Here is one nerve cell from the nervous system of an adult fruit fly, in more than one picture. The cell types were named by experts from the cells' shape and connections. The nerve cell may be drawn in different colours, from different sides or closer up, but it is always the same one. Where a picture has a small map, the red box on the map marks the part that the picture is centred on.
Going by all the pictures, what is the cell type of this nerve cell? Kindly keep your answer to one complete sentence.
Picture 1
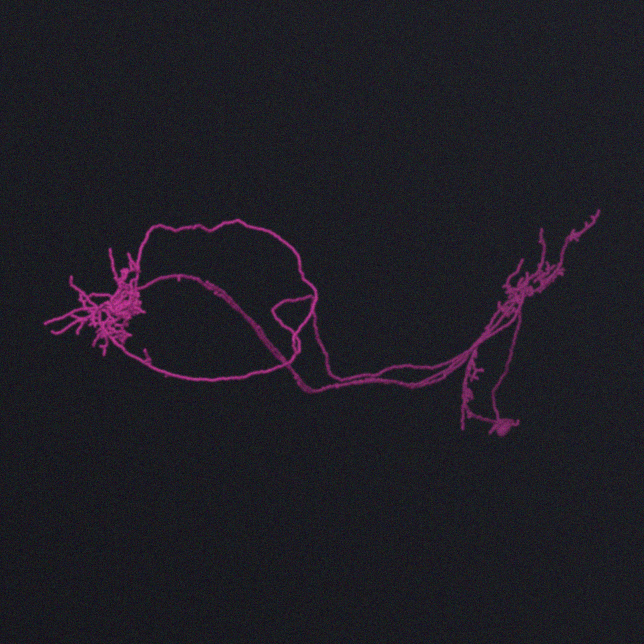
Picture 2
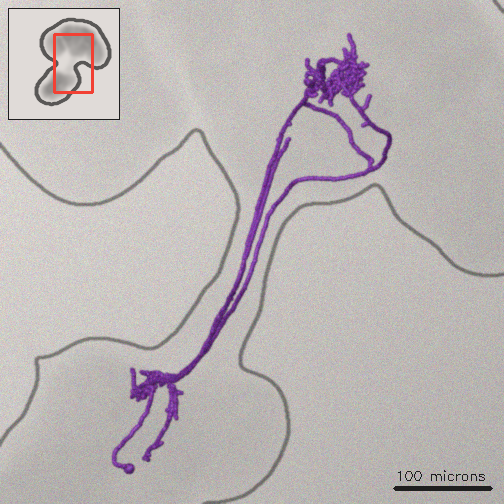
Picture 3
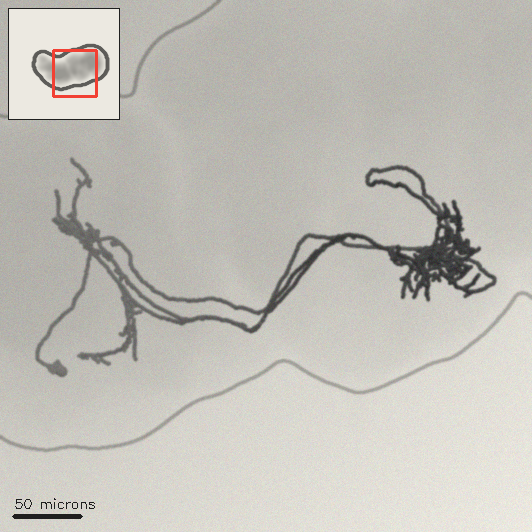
This nerve cell is a cell of type AN27X018.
